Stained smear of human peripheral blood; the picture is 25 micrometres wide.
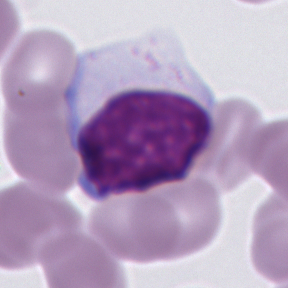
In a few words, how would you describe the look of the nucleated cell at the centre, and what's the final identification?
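Start with the outline: it is angular rather than round. The chromatin is dense and dark purple, broken by small paler patches, and no nucleoli can be seen. A few fine purple-red granules sit in the cytoplasm. This is a large granular lymphocyte.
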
